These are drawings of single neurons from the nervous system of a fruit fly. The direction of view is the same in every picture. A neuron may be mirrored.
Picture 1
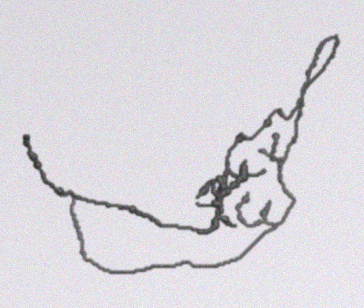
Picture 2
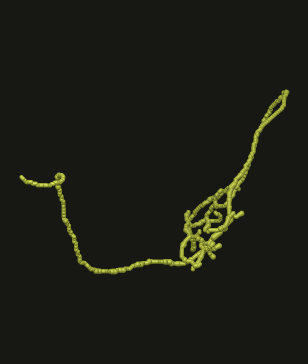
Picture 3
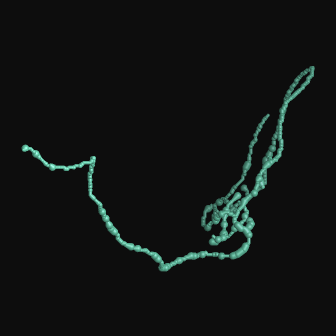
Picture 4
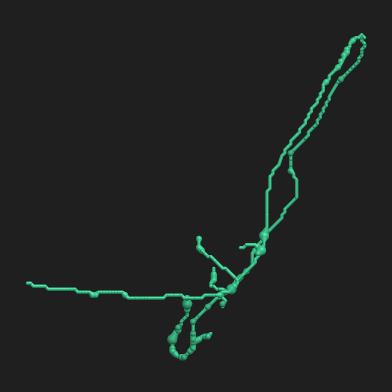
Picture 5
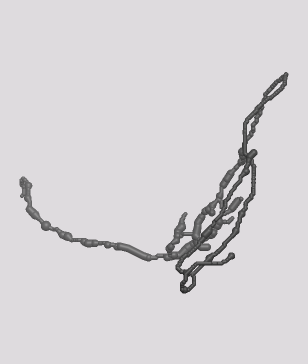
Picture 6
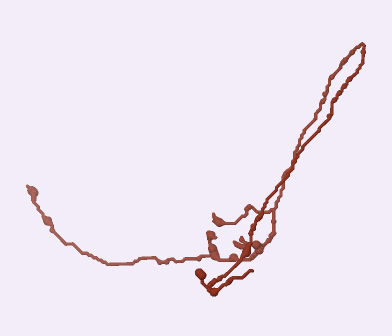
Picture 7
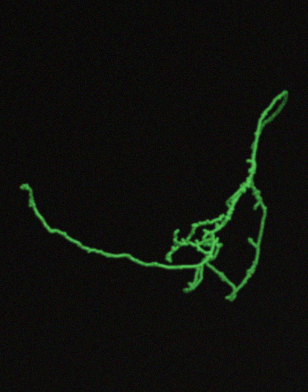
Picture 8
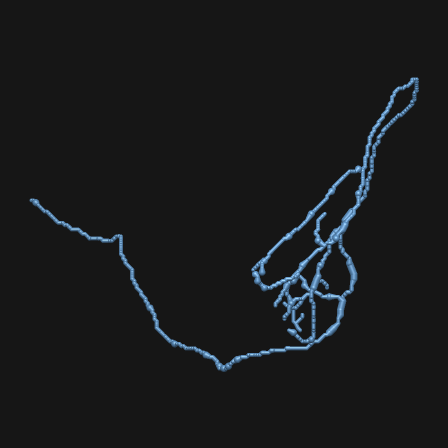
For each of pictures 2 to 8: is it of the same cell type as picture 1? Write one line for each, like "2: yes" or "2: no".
2: yes
3: yes
4: no
5: yes
6: no
7: yes
8: yes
